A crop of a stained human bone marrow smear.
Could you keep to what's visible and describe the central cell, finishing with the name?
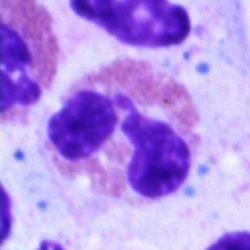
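Two lobes, I see, lie side by side, one to the left and one to the right, their chromatin dense and staining dark purple. Pink-orange granules fill the cytoplasm, coarse and packed closely around the nucleus. So: an eosinophil.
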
